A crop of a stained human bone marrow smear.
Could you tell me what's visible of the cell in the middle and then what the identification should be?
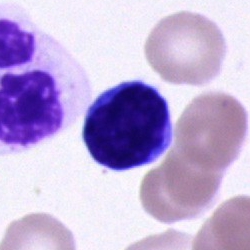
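Outline first: it is round and smooth. Then the nucleus: its chromatin is dense and dark purple throughout. Finally the cytoplasm: it is only a very thin rim around the nucleus, and that rim is deep blue. Name: lymphocyte.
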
